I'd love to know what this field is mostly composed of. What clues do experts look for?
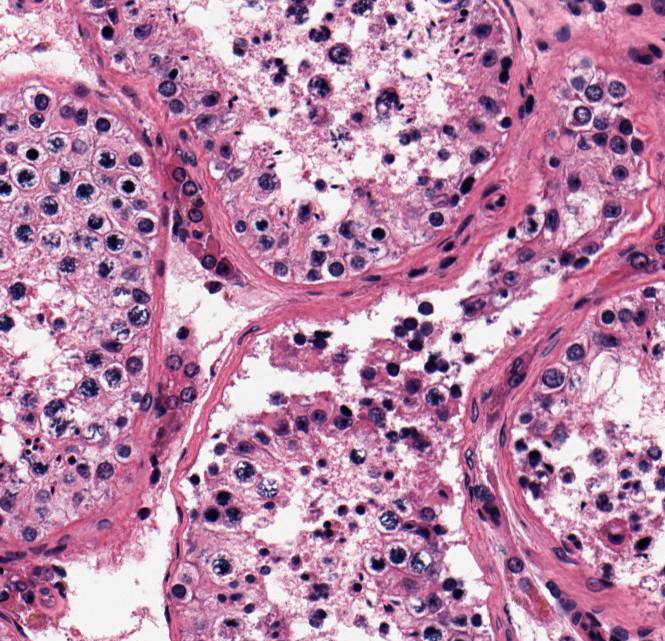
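Each rounded profile is a seminiferous tubule in cross section; together they fill most of the field, with narrow stroma bands between. The lining, as I follow it from wall toward centre, is a stratified epithelium several cells deep.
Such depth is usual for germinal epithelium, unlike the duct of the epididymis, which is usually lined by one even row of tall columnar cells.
Through the middle layers are scattered large round cells with coarse, clumped, thread-like chromatin.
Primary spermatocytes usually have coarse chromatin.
Toward the centres sit small round cells with dark condensed nuclei.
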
